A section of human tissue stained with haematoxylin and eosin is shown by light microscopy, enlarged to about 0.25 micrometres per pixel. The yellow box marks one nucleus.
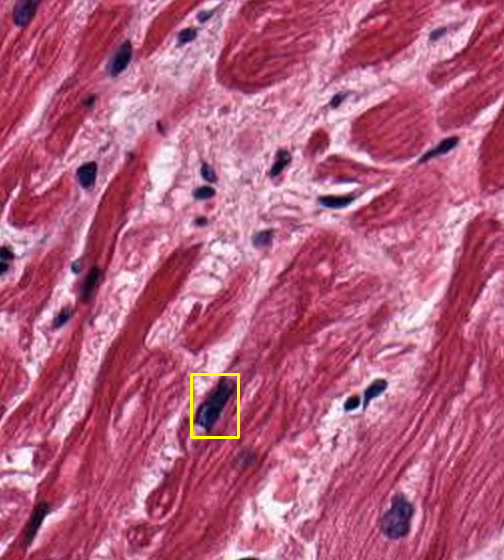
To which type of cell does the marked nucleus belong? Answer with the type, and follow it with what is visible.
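The marked cell is a cardiomyocyte. The nucleus is elongated with blunt ends, and its long axis runs along the length of the fibre. The cytoplasm is deep pink-red with fine streaks running lengthwise. The cell lies among parallel fibres that run diagonally from upper right to lower left. A small pale clear area sits at the lower end of the nucleus.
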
